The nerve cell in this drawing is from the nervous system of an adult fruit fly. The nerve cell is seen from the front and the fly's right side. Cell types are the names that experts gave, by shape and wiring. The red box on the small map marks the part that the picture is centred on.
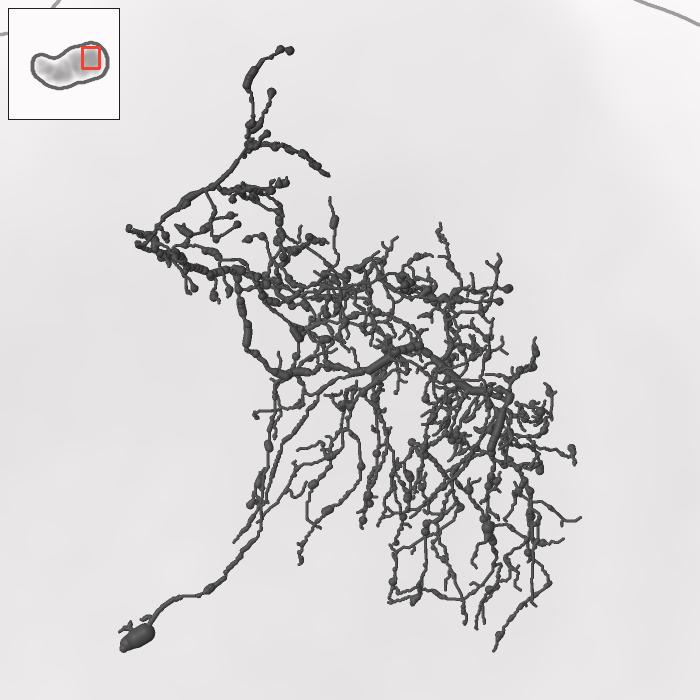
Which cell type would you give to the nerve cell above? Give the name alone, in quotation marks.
"LoVP42"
